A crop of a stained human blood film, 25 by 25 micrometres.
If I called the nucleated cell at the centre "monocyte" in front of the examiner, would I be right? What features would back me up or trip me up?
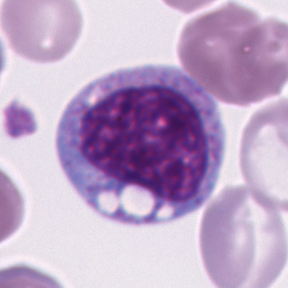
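Round, smooth outline, about 14 micrometres across, with no projections or blebs from the surface. Nucleus oval and unlobed, about 12 by 10 micrometres, filling about 60% of the cell's area. A small, separate platelet lies to the left. The oval, unlobed nucleus is the feature that weighs: it goes with promyelocyte and against monocyte.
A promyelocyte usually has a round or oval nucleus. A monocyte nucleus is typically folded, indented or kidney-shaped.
Monocyte does not fit; the cell is a promyelocyte.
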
